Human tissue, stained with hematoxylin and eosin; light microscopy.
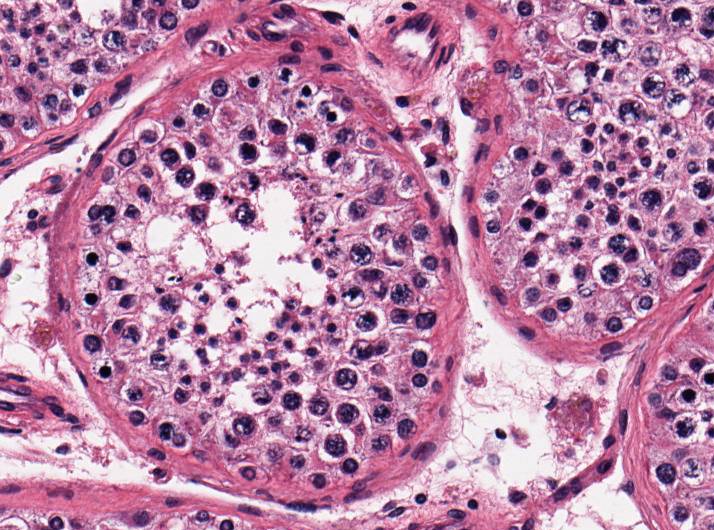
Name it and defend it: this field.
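Cross sections of the seminiferous tubule fill this field, the largest at left and centre. Each is lined by an epithelium many cells deep that reaches from the wall almost to a small central lumen; many middle-layer cells are large, with big round nuclei of coarse, clumped dark chromatin, as in primary spermatocytes.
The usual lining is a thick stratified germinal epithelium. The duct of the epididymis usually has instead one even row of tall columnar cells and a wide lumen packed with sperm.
The large left tubule's lumen is small, irregular and pale, with wispy pink material.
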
